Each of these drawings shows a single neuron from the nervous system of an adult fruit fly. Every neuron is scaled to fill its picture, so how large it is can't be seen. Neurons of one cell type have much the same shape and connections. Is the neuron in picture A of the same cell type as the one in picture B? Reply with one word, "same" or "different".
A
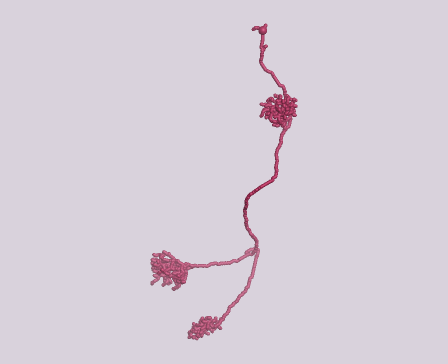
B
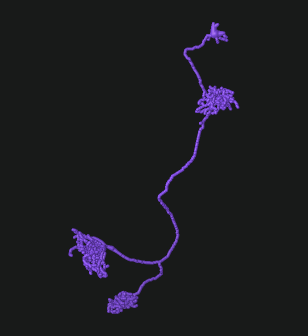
same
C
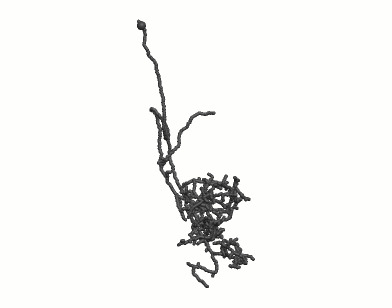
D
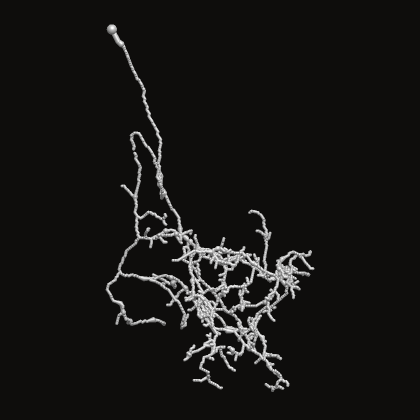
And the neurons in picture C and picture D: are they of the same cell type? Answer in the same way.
same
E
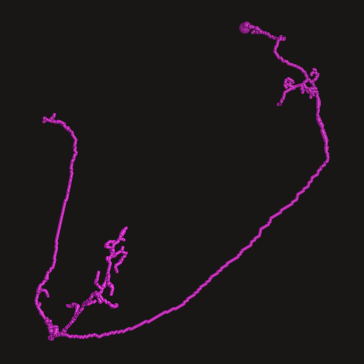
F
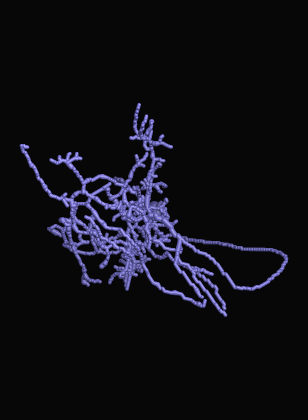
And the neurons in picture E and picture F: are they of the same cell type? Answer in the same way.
different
